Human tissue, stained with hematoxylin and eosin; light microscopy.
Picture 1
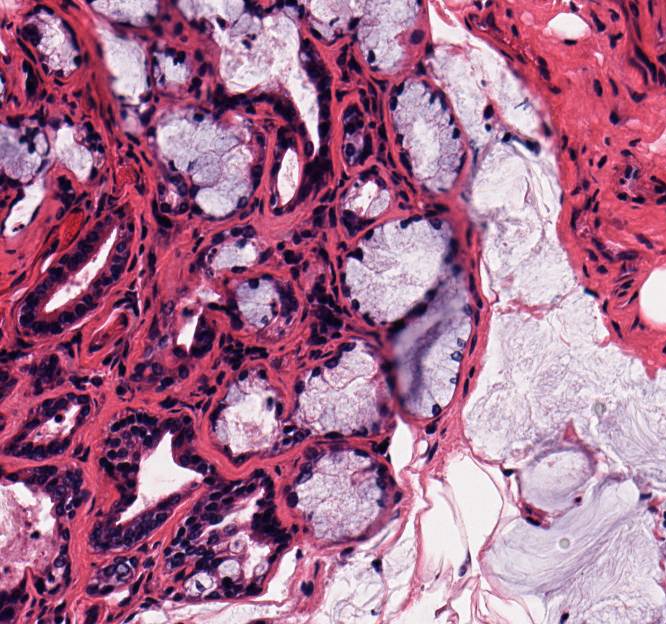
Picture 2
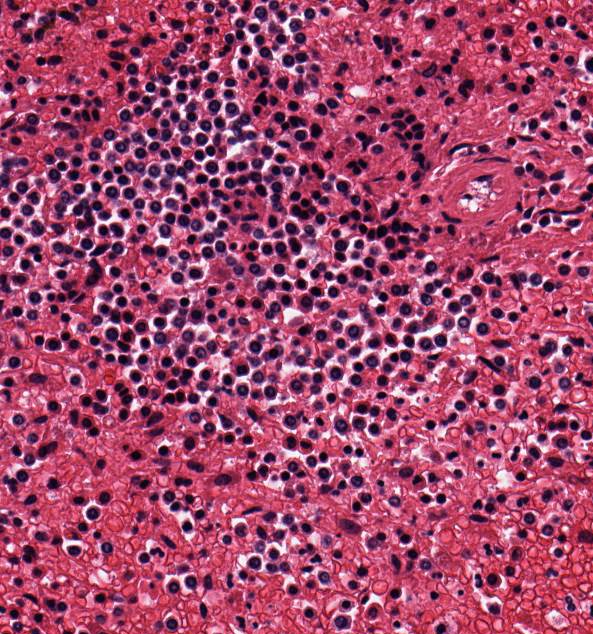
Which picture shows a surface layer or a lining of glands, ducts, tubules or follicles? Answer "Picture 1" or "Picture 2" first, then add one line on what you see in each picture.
Picture 1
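In picture 1: The rounded acini in the centre are filled with pale grey-violet, finely bubbly cytoplasm typical of mucous cells.
In picture 2: No epithelium, glands or fat cells are present anywhere in the field.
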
